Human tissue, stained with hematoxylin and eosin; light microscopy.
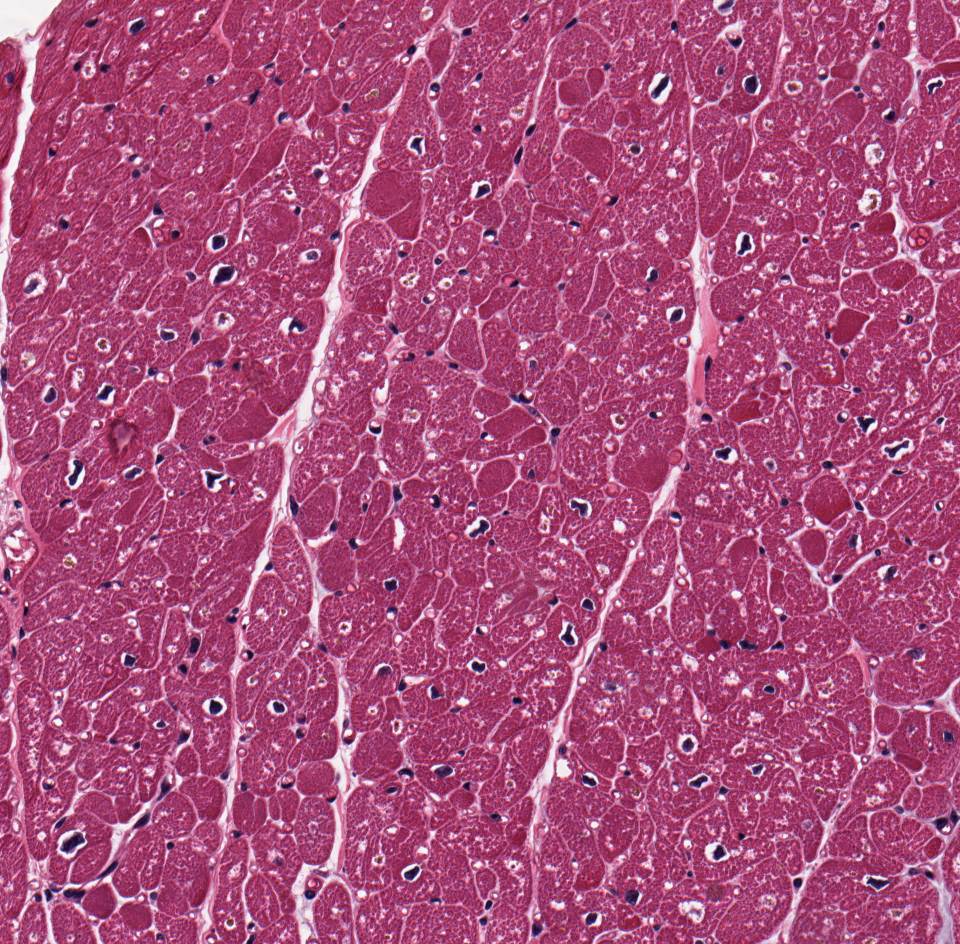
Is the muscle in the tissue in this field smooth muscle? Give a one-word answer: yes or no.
No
